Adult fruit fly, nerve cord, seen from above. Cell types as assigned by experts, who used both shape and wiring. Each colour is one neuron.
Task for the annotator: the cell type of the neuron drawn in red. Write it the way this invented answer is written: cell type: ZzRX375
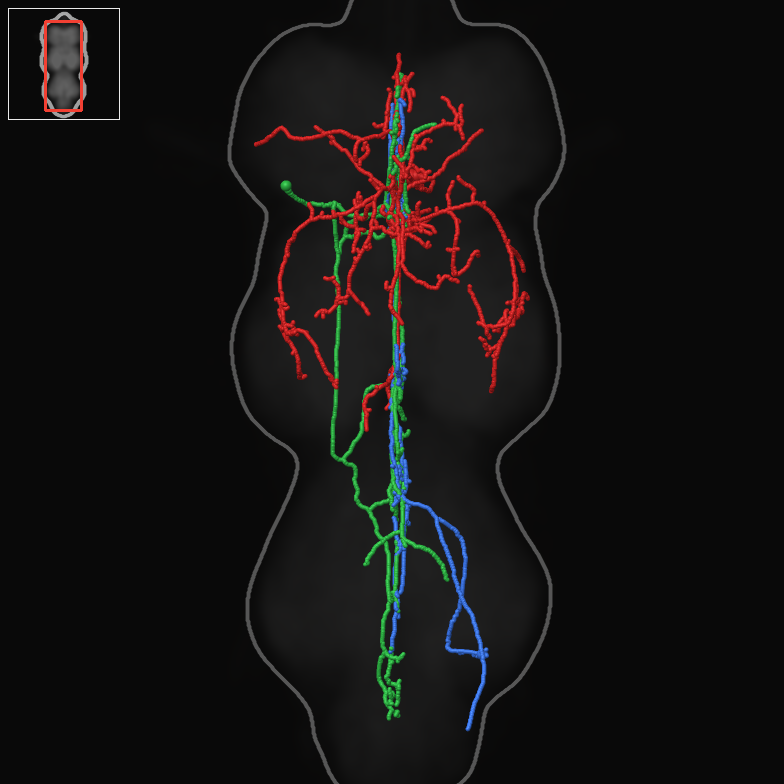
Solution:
cell type: FMRFa_Tv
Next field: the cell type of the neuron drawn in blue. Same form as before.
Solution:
cell type: ENXXX226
